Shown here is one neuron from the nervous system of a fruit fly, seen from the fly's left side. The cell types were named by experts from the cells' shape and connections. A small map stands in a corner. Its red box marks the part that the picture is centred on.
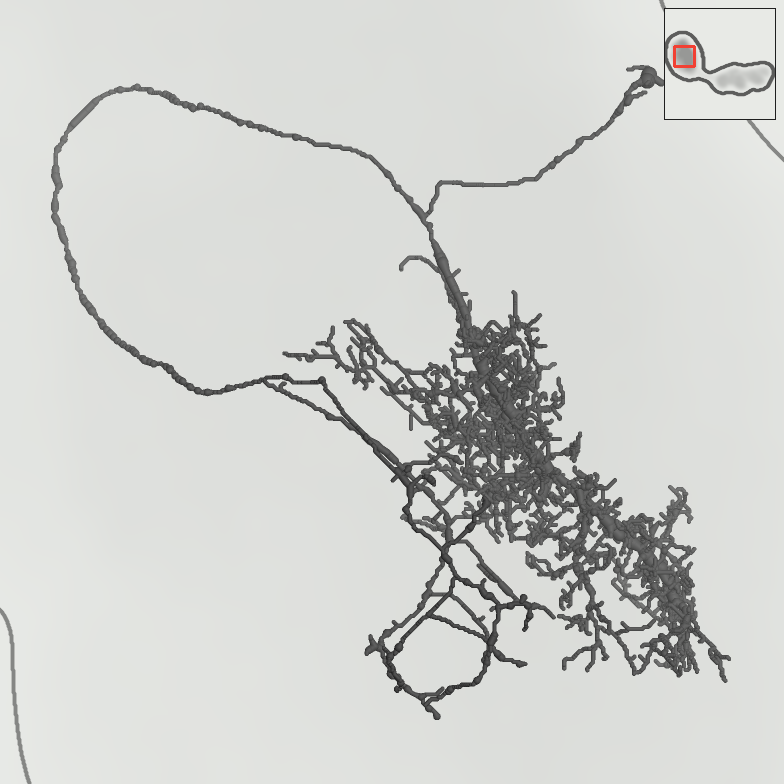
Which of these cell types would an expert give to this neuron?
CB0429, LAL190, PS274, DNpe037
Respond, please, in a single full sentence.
This neuron is assigned to the cell type PS274.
